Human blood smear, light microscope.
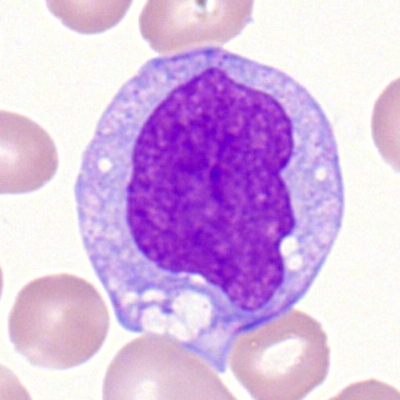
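Monocyte, the central cell of a stained blood smear. The nucleus is irregular, and I note that its lower right edge is notched and scalloped. The cytoplasm is abundant and pale grey-blue, with fine pinkish-purple granules scattered through it. Below the nucleus, at the lower left, lies a cluster of clear vacuoles.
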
